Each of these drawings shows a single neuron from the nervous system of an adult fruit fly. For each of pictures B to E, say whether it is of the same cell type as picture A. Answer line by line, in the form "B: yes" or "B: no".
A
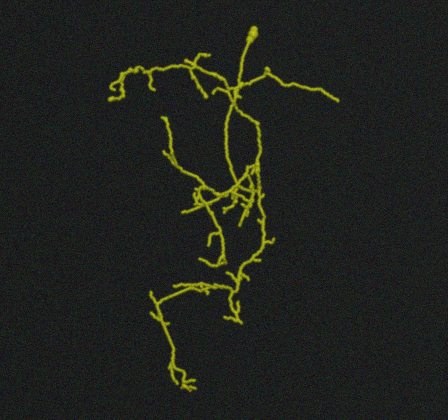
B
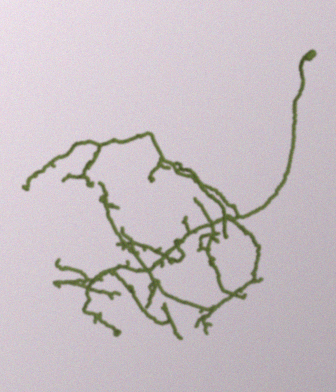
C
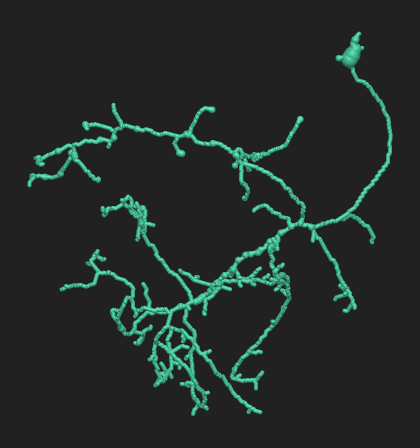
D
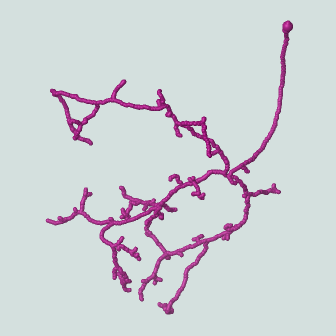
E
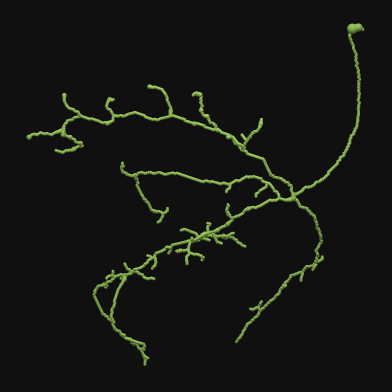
B: yes
C: yes
D: yes
E: no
